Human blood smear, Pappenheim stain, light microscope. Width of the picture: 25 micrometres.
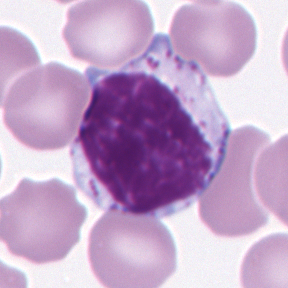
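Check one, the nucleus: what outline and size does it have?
A rounded oval without lobes or a deep indentation, about 13 by 10 micrometres.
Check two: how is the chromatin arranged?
Dense and dark purple, with coarse clumping.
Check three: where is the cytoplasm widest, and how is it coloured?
Its widest band is on the upper right side of the nucleus, and it is pale and nearly colourless with a faint blue-grey tint.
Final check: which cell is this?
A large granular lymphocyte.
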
